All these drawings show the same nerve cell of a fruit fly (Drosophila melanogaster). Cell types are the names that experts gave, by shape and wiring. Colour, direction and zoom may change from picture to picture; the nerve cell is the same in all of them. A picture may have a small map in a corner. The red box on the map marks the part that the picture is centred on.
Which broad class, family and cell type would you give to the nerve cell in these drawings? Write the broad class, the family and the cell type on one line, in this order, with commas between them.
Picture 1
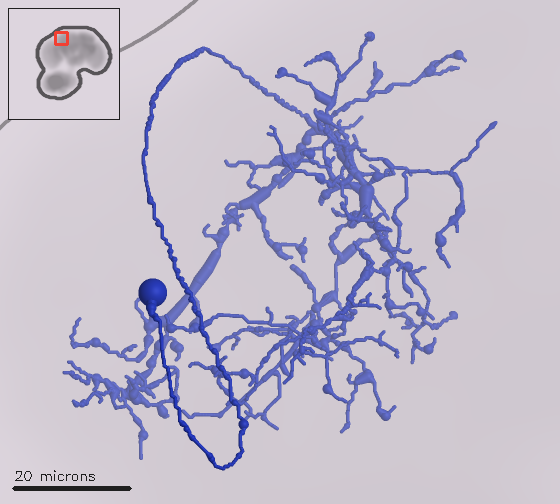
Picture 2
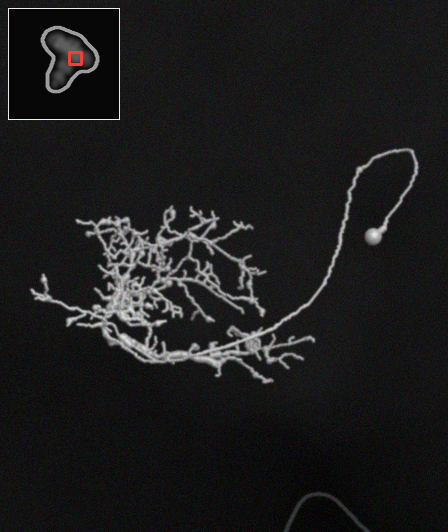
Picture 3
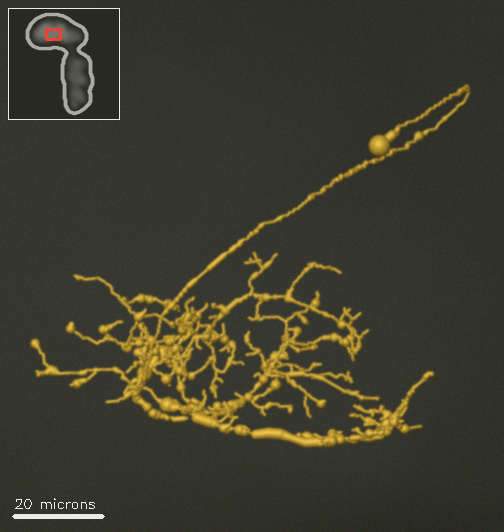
central-brain intrinsic neuron, hemilineage SLPav2, LHAV5e1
